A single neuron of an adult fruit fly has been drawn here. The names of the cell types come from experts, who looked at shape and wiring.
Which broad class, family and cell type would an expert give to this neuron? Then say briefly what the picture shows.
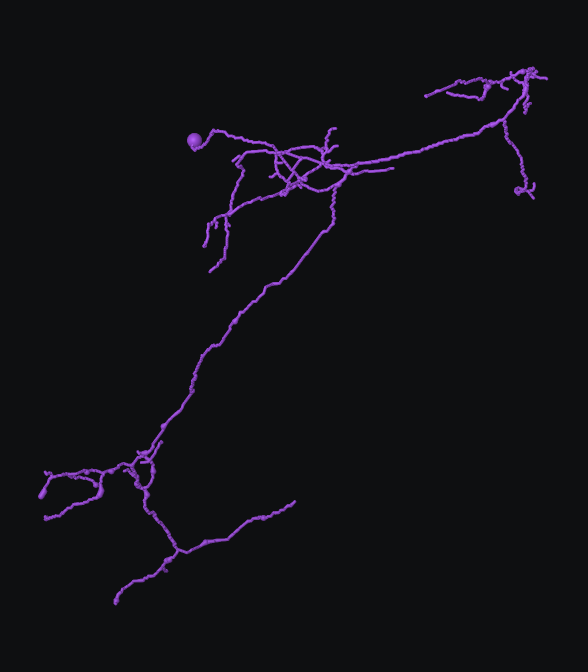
Its broad class is central-brain intrinsic neuron. Its family is hemilineage DM4_ventral. It is of cell type CB2956. Dozens of branch ends can be seen. As drawn here it is about as wide as it is tall.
